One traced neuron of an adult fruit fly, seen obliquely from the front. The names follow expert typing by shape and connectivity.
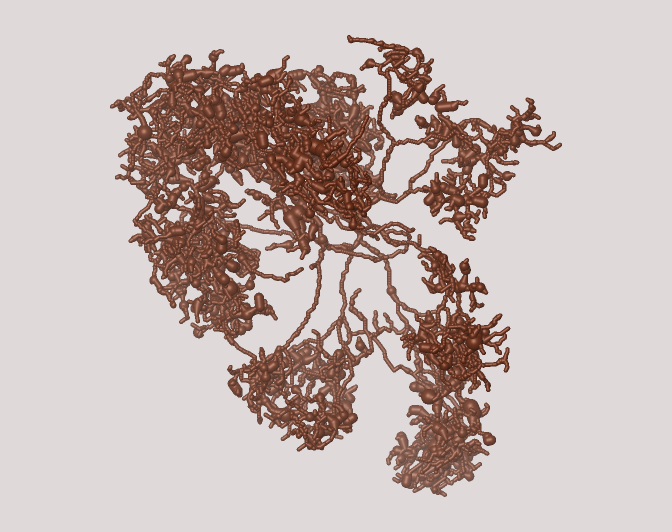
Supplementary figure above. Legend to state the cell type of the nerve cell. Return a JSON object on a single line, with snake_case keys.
{"cell_type": "lLN2P_a"}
